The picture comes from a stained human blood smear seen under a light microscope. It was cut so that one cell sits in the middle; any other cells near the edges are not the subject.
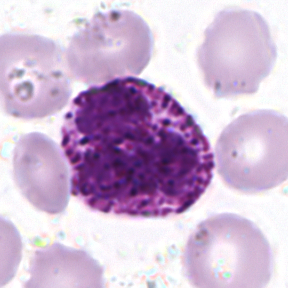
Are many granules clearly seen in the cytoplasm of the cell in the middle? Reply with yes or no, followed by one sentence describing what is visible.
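Yes. The cell is packed with coarse dark purple granules.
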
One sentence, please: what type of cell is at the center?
In short, the cell at the center is a basophil.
